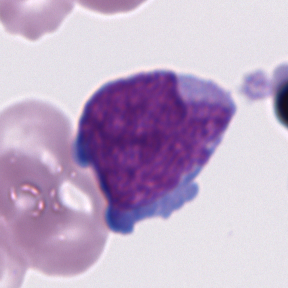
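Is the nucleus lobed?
No; it is a single unlobed mass that fills about 70% of the cell's area.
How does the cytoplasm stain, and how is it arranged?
It stains blue and forms a narrow rim, widest at the upper right, with small rounded blebs bulging from the lower edge.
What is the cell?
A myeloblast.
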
